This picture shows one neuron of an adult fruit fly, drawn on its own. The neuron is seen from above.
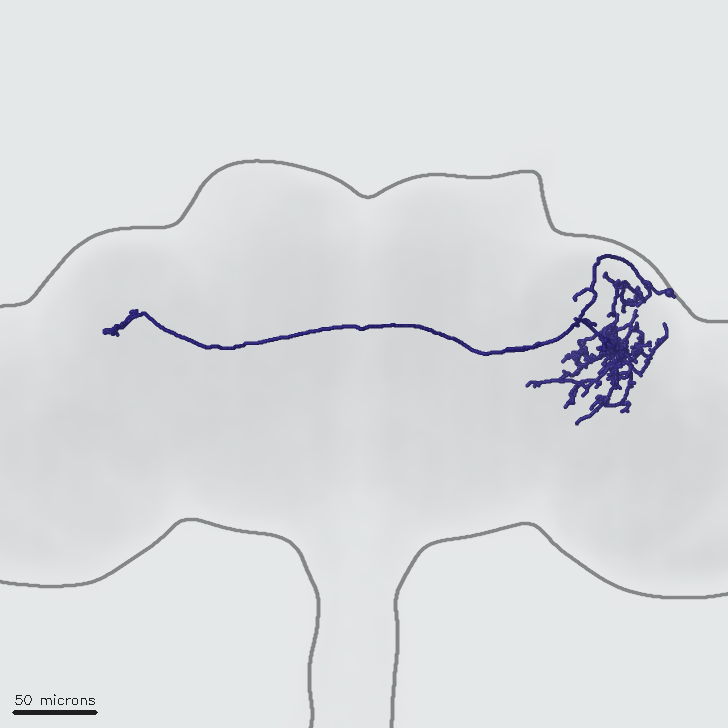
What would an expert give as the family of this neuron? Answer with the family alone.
hemilineage VLPa1_lateral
